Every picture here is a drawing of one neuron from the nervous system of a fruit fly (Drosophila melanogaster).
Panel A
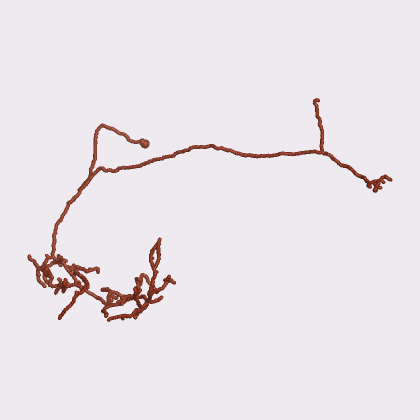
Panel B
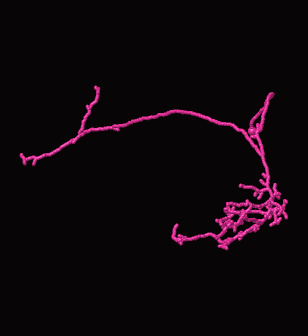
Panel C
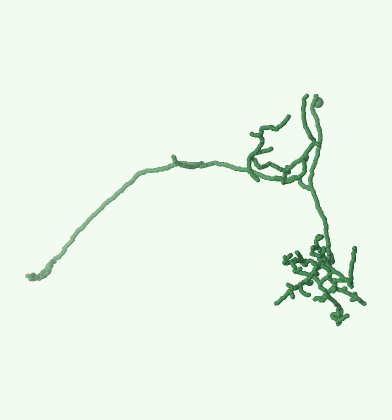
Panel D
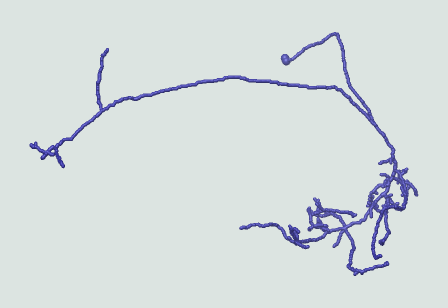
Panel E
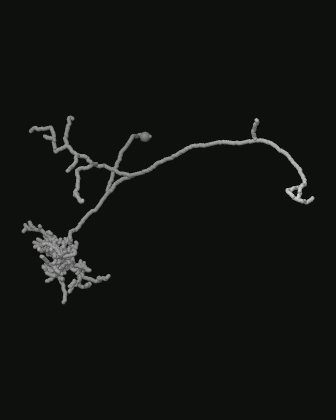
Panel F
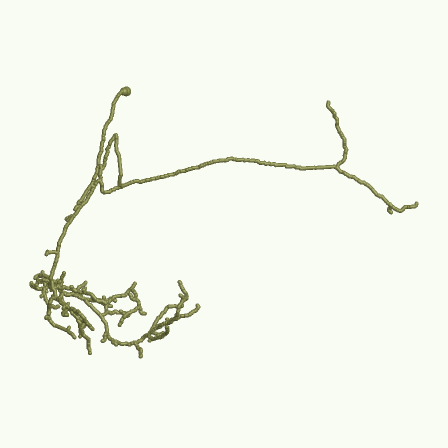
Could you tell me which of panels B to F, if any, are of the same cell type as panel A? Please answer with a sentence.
Panel B, panel D and panel F are of the same cell type.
